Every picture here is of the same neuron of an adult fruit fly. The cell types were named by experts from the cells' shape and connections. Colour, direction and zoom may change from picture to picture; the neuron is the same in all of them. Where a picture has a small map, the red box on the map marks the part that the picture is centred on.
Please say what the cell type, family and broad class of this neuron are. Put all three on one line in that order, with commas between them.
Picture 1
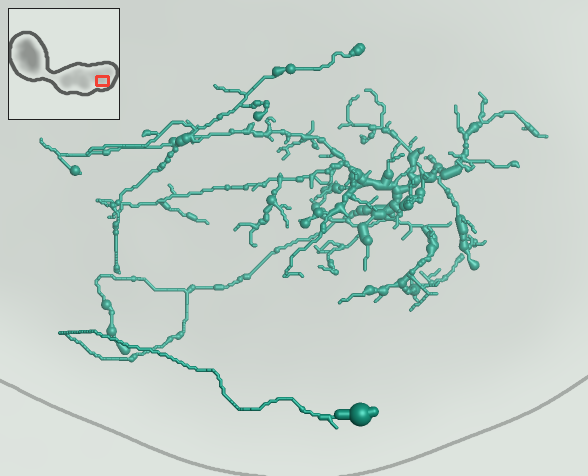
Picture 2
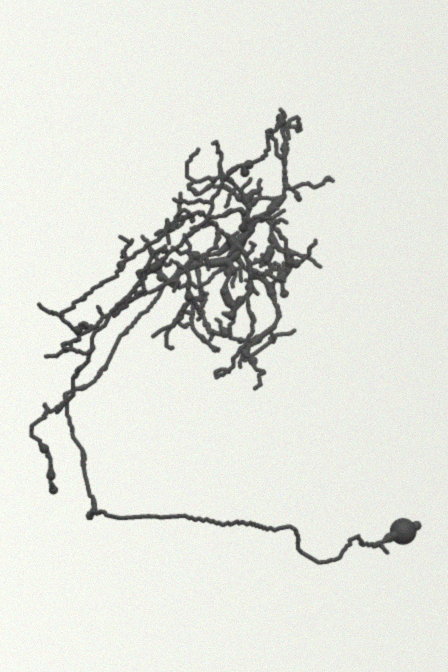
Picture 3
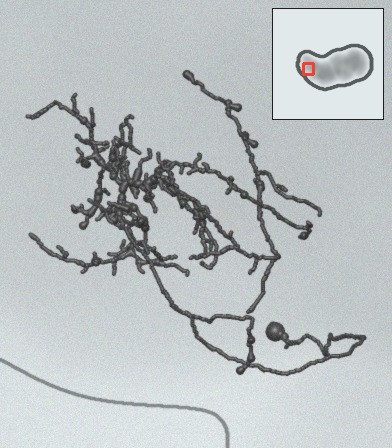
IN14A052, hemilineage 14A, nerve-cord intrinsic neuron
